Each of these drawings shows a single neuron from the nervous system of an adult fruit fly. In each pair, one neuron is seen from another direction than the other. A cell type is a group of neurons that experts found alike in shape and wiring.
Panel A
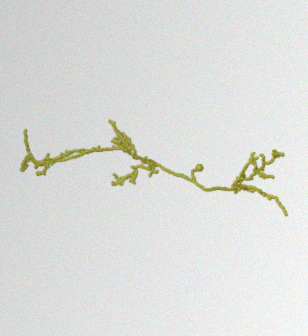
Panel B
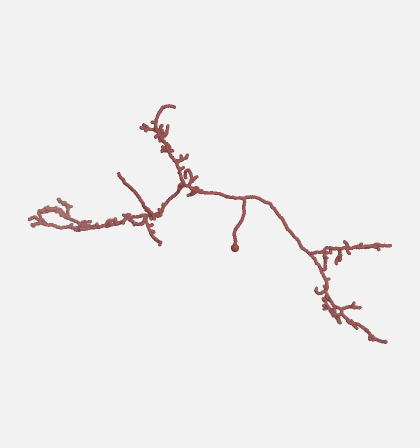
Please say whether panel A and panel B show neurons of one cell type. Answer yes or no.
yes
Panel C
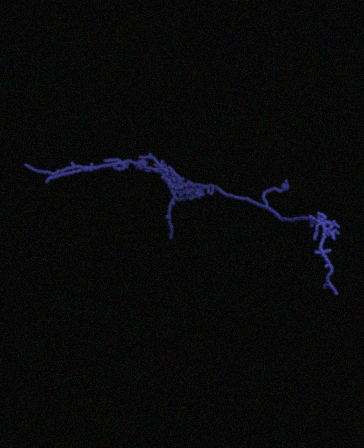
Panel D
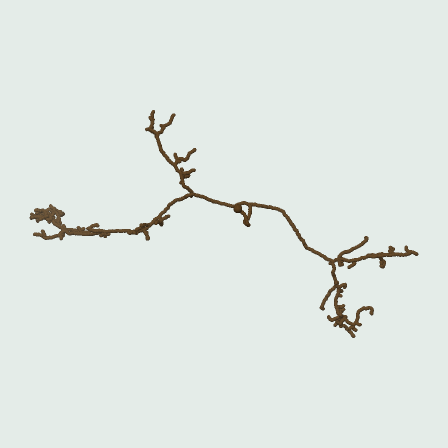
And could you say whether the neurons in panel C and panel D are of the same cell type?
no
